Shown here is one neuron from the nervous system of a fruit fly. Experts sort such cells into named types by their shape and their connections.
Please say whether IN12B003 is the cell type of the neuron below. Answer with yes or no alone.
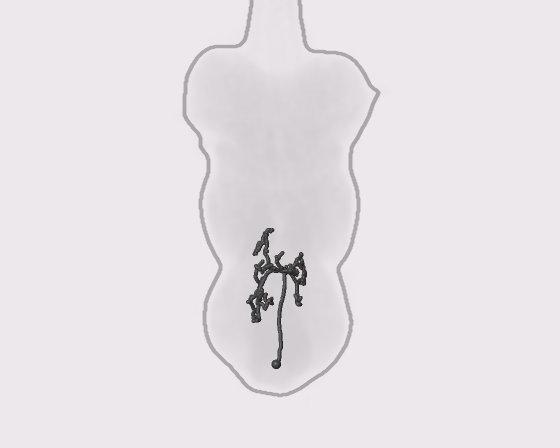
no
